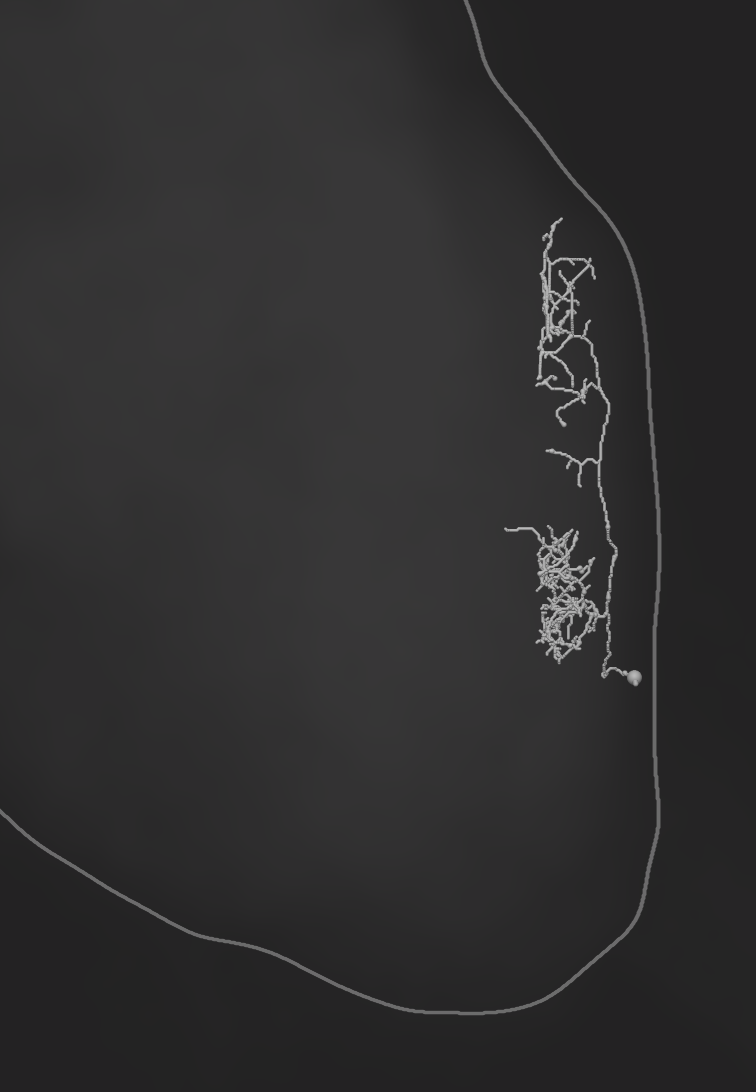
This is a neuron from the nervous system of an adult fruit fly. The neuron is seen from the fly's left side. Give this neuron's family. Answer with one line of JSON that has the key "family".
{"family": "LPi"}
